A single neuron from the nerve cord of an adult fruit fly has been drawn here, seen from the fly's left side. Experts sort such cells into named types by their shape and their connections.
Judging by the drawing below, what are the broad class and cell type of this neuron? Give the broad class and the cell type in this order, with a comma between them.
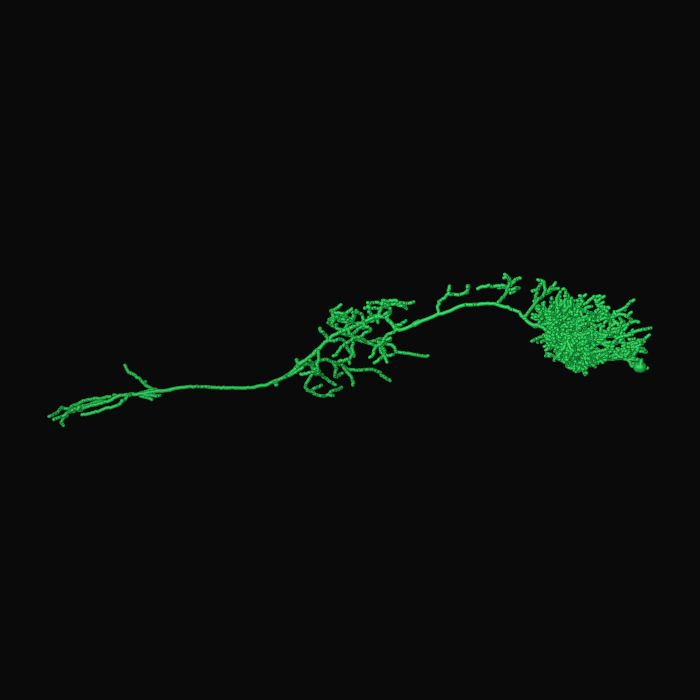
nerve-cord intrinsic neuron, INXXX087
